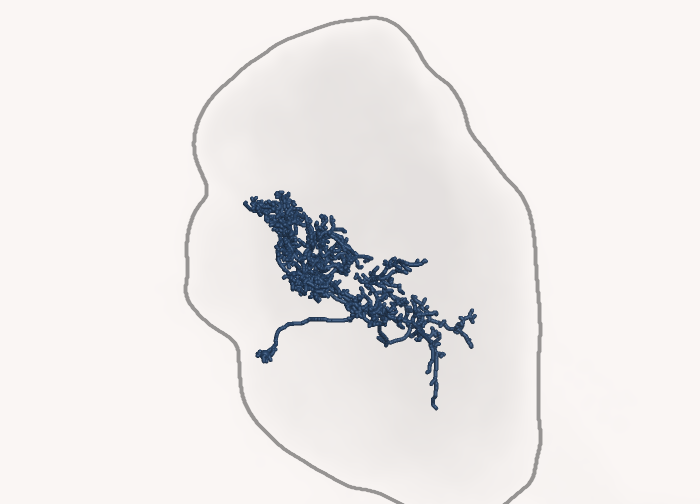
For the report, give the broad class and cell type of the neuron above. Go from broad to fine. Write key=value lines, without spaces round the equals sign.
broad_class=central-brain intrinsic neuron
cell_type=LAL083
